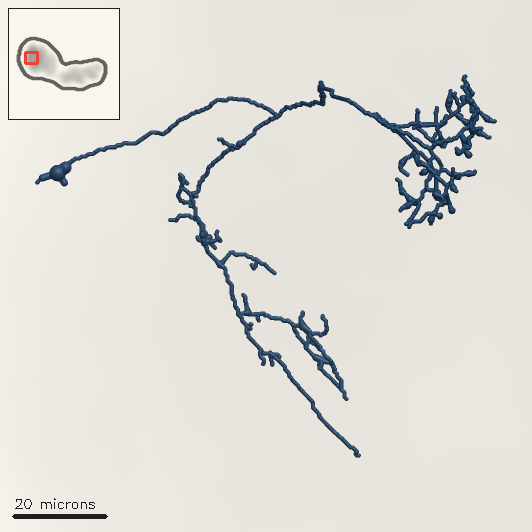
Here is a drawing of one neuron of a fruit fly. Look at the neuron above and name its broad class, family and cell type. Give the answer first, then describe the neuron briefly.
Its broad class is central-brain intrinsic neuron. Its family is hemilineage EBa1. Its cell type is ER1_a. From left to right in the picture it spans about 100 microns. Dozens of branch ends can be seen.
